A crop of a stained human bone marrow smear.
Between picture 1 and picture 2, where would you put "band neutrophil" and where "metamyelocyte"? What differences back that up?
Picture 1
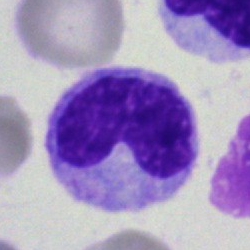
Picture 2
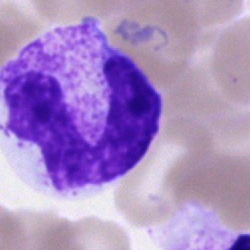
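Here picture 1 holds the metamyelocyte and picture 2 the band neutrophil. Compare the nuclei first: the metamyelocyte's is kidney-shaped with its indentation facing downward, while the band neutrophil's is bent into a U that opens upward, its two arms joined by a broad band across the bottom of the cell.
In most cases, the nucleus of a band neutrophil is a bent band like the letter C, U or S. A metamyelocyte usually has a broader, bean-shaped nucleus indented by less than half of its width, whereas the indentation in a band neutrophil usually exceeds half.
See too how pale lilac cytoplasm fills the centre of the band neutrophil between the nuclear arms, with no vacuoles in it. The outlines differ a little: the metamyelocyte is round, the band neutrophil roughly round with a slightly irregular edge along the top. In the metamyelocyte, the chromatin is dark purple and coarsely clumped, no nucleoli show, and the cell touches no neighbour.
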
